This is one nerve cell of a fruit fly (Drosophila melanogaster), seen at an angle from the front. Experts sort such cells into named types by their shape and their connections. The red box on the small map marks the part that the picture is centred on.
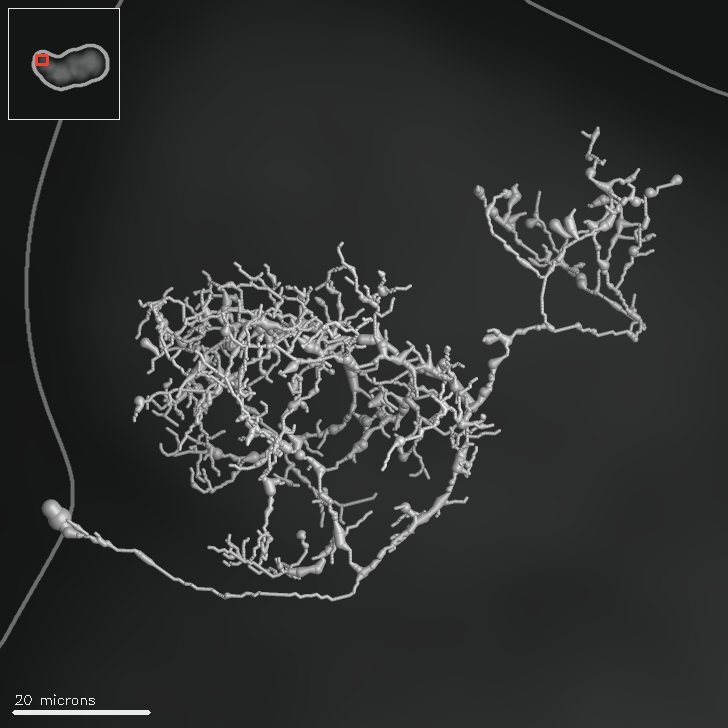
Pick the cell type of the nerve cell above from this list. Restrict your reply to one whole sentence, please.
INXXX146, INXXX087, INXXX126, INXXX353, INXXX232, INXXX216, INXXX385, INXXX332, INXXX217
The type assigned to this nerve cell is INXXX217.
